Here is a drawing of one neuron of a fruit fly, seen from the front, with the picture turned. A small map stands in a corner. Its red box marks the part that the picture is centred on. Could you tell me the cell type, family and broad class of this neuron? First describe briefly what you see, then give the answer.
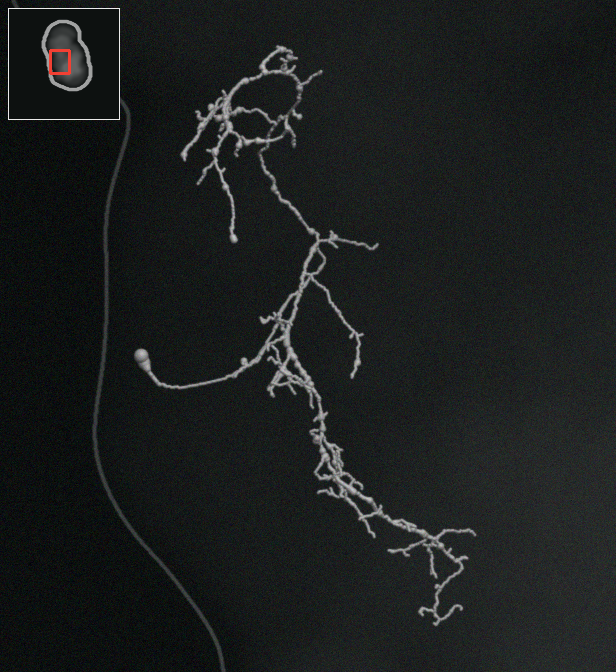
The cell body can be seen on the left of the picture. The picture shows dozens of branch ends. It is of cell type LHPD5e1. The family is hemilineage CLp1. It is a central-brain intrinsic neuron.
